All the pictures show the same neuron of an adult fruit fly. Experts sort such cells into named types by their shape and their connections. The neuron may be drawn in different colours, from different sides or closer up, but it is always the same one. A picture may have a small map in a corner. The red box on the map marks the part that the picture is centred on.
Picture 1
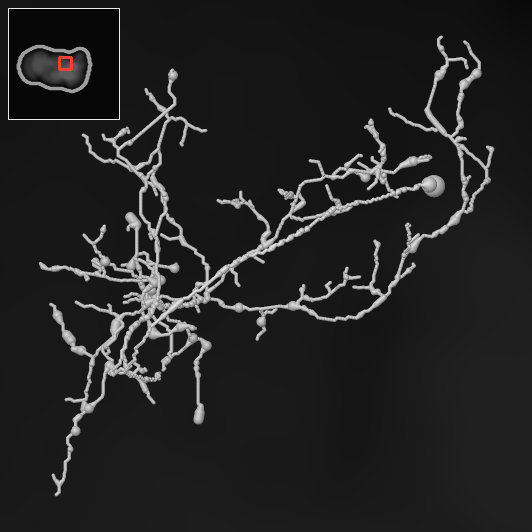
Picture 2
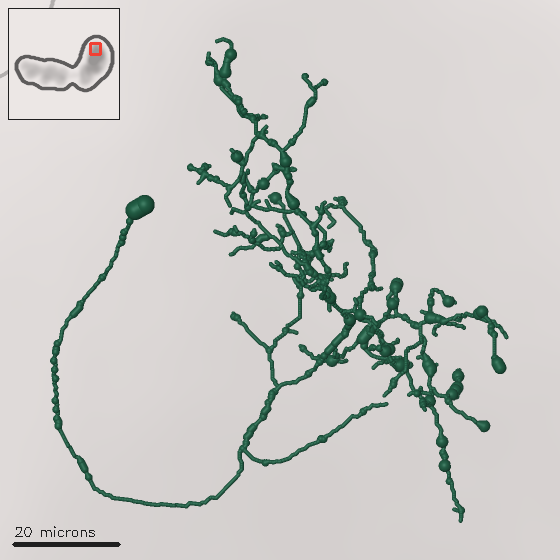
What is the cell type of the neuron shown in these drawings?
CB1527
